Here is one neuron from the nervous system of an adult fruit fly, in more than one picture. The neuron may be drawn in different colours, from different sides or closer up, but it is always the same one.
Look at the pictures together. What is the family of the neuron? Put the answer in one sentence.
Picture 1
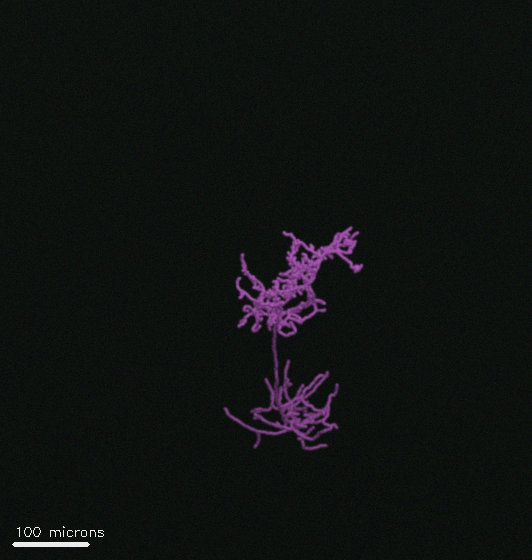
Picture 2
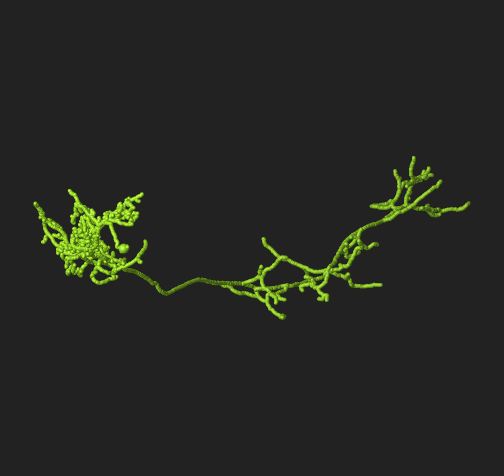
The family is DNde.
